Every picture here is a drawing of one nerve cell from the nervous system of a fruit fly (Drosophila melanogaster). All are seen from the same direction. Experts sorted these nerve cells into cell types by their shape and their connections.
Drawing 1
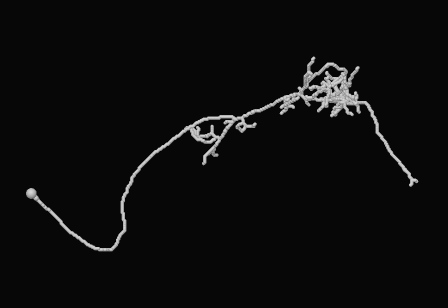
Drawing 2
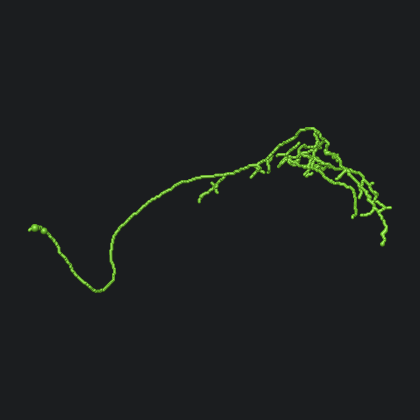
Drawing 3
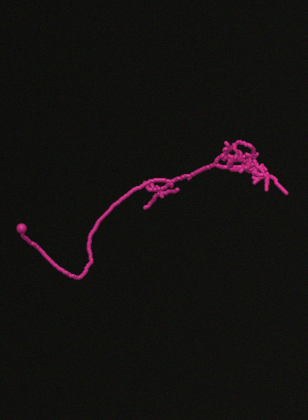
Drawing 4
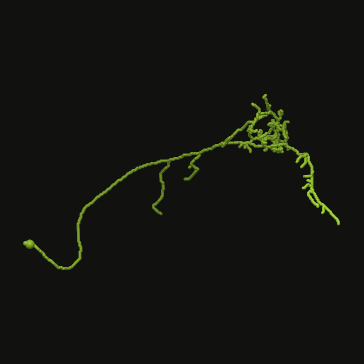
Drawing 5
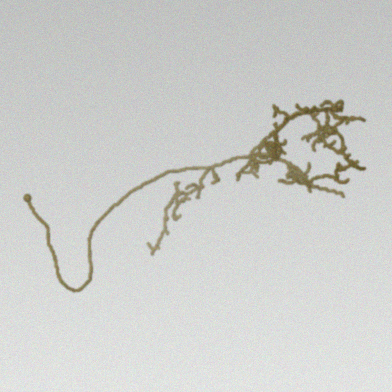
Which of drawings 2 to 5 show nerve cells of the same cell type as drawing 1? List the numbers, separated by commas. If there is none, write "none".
2, 3, 4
